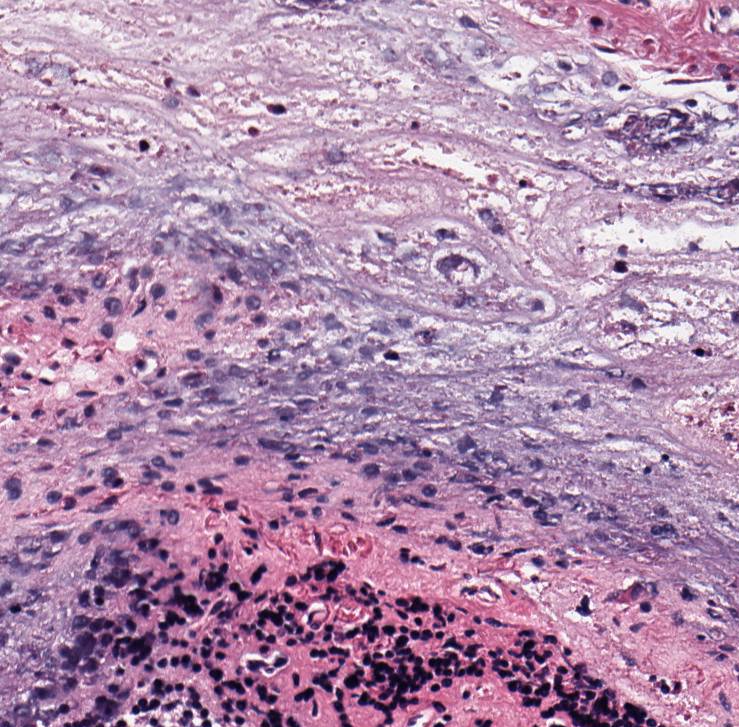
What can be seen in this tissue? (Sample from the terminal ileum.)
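The field is layered: pale and swirled at the top, a bluish-purple cellular band in the middle, and pink with crowded dark nuclei at the bottom. A dense cluster of small, round, very dark nuclei sits at bottom centre. No fat cells appear.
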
